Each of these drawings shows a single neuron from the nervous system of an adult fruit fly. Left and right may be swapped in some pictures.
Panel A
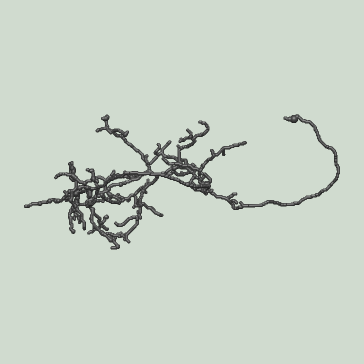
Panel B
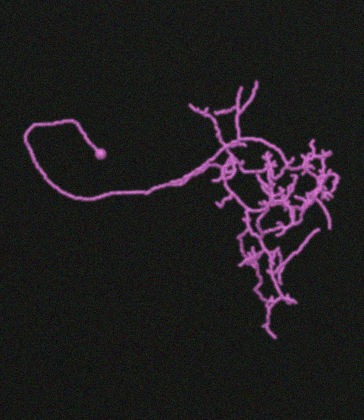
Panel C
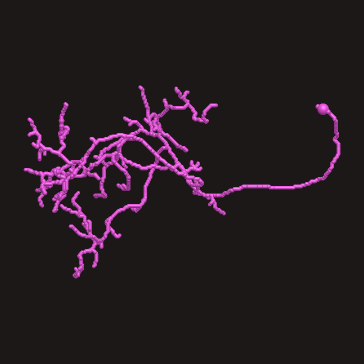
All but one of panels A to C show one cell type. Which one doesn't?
B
